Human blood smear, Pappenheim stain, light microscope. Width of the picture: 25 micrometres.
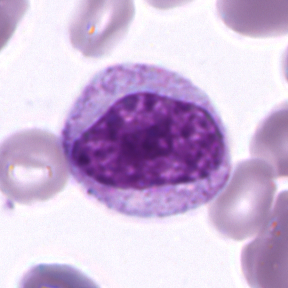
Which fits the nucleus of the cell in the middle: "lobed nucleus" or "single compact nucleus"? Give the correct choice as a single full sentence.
Its nucleus forms a single compact mass of round, oval or kidney shape.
